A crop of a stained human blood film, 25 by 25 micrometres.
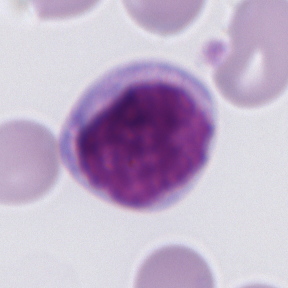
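Large granular lymphocyte, this one about 14 micrometres across. Its nucleus is round to oval, about 12 by 10 micrometres, with no lobes or deep indentation, and fills about 70% of the cell's area. It sits off-centre toward the lower right, so the thin, pale greyish-blue rim of cytoplasm is widest on the upper left. Note the chromatin: deep purple and finely mottled rather than coarsely clumped.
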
